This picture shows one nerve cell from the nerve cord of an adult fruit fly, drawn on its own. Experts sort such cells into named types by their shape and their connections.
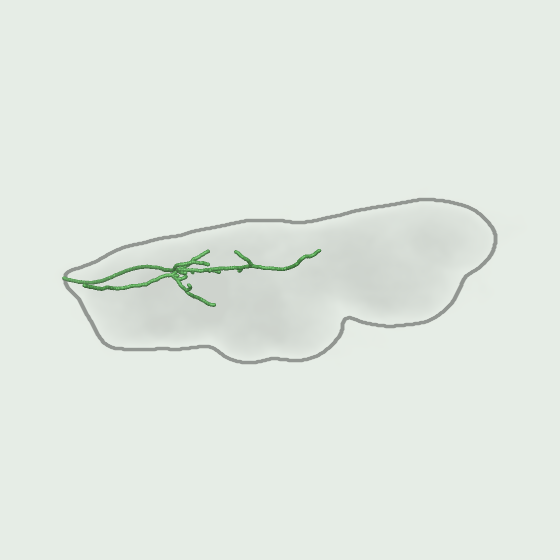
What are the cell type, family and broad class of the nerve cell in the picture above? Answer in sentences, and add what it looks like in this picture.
The cell type is SApp13. Its family is called class mechanosensory proprioceptive. It is a sensory neuron ascending to the brain. No cell body is drawn. As drawn here it is more than twice as wide as it is tall.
